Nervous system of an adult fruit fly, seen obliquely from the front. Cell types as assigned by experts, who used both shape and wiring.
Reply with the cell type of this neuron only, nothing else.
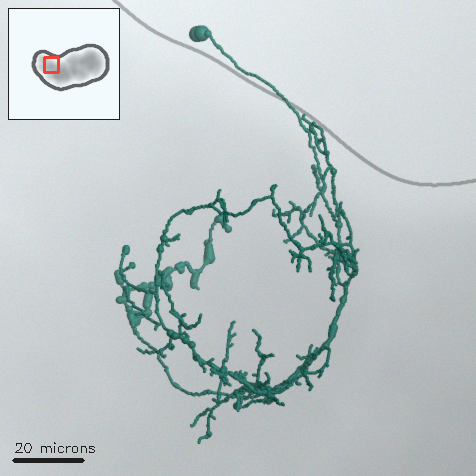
IN09A037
